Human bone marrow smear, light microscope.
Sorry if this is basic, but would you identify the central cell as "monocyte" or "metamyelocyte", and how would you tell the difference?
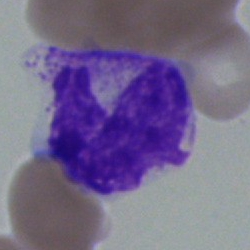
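This is a metamyelocyte, not a monocyte. Point one: the nucleus fills most of the cell, with a deep V-shaped notch cutting in from the top edge. Point two: scant, pale cytoplasm shows mostly in that notch. Point three, which decides: fine purple granules are scattered in that pale cytoplasm.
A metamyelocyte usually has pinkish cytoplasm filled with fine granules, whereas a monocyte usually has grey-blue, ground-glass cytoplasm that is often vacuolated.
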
